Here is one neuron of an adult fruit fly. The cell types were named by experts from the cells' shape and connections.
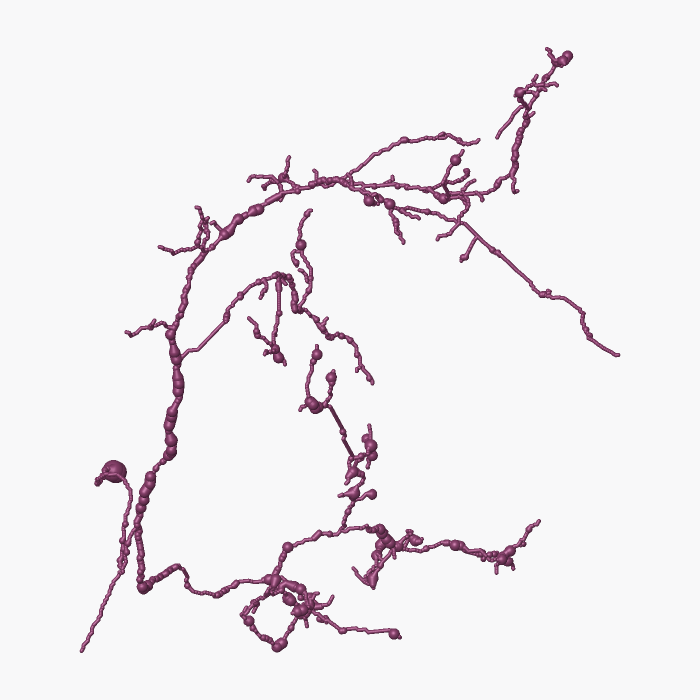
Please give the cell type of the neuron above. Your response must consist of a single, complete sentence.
This neuron is categorized as cell type CL228.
